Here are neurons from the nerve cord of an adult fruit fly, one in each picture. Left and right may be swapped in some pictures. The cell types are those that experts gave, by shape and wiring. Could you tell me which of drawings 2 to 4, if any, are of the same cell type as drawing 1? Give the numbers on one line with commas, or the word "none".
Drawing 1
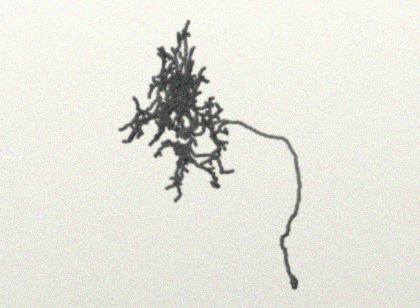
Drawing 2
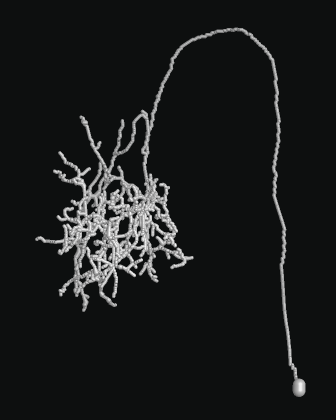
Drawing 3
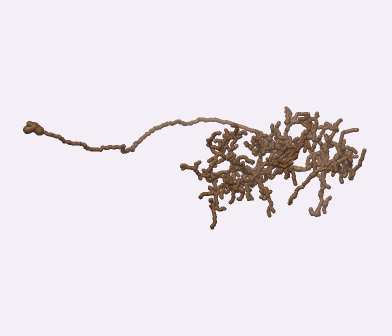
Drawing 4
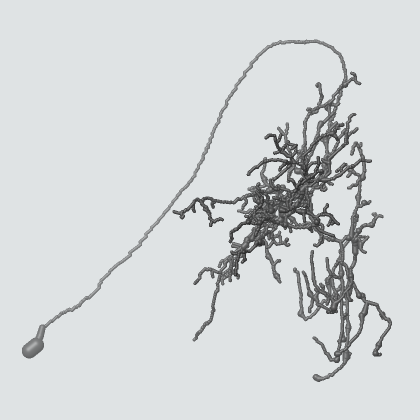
2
